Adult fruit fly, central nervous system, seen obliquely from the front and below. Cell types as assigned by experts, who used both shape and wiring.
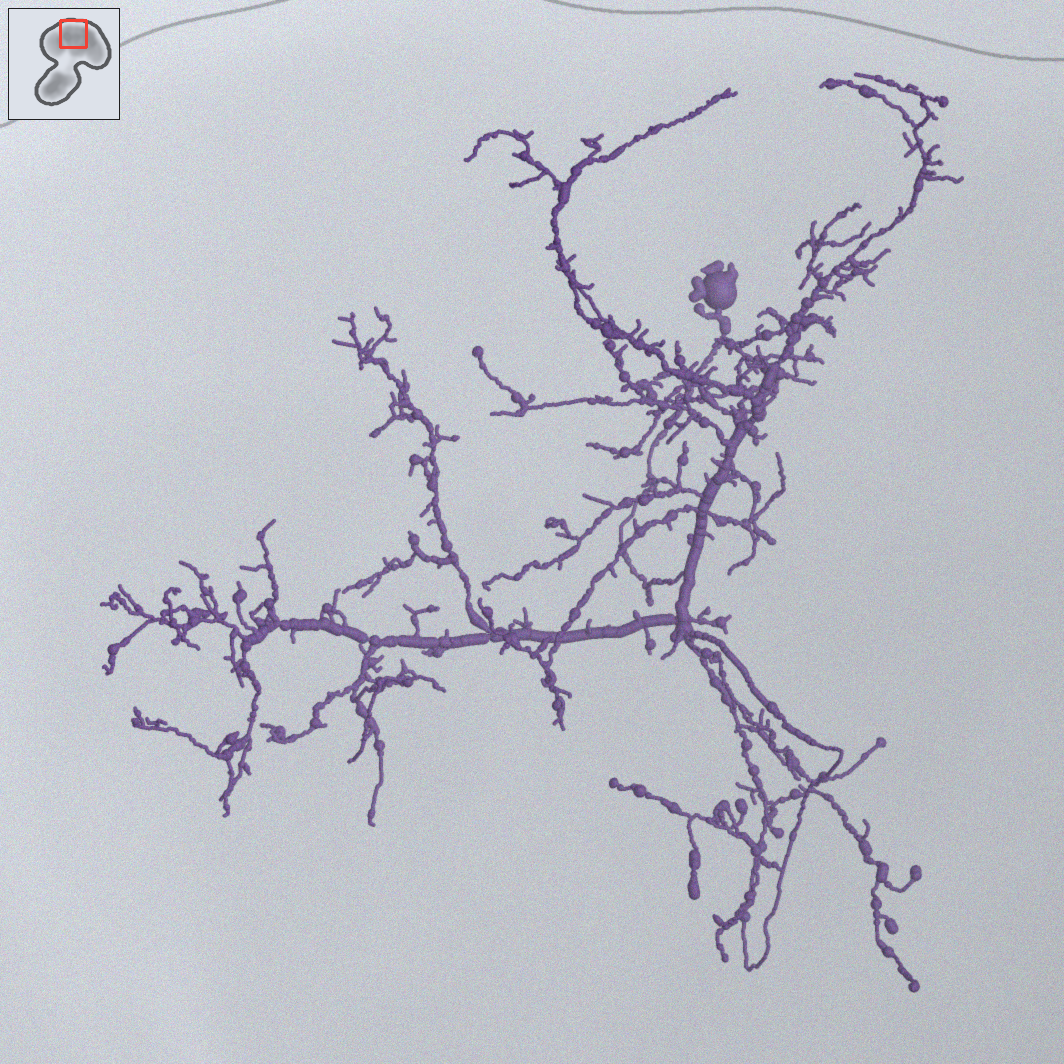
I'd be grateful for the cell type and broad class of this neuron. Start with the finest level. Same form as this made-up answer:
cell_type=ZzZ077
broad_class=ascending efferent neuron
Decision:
cell_type=SMP546
broad_class=central-brain intrinsic neuron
